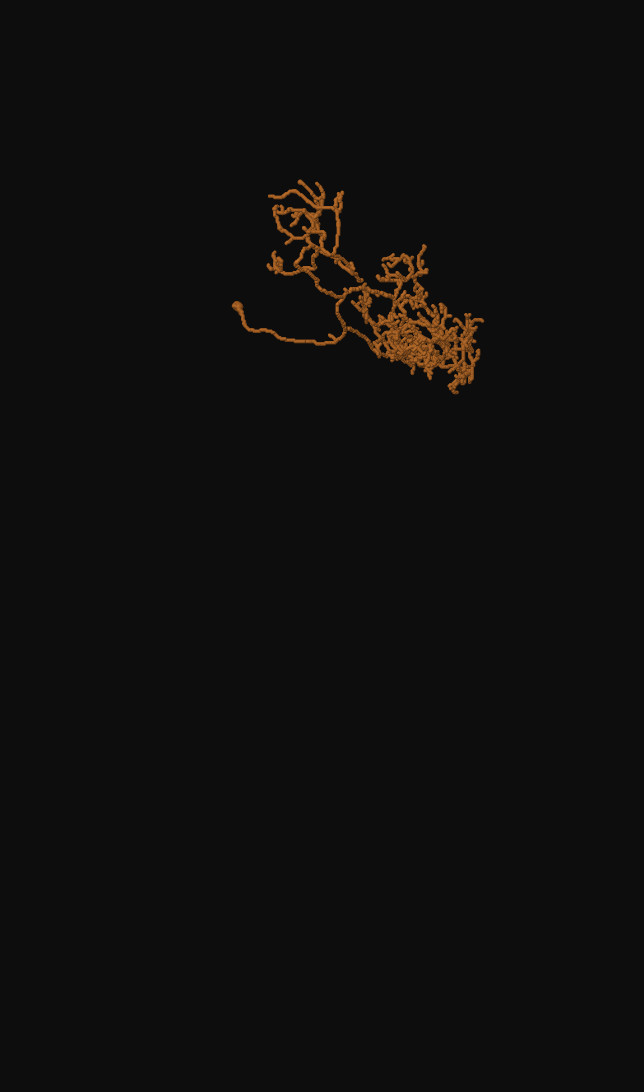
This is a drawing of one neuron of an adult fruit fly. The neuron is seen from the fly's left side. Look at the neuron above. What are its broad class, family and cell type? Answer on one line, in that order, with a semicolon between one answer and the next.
central-brain intrinsic neuron; hemilineage VLPd1; LHAD2e1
